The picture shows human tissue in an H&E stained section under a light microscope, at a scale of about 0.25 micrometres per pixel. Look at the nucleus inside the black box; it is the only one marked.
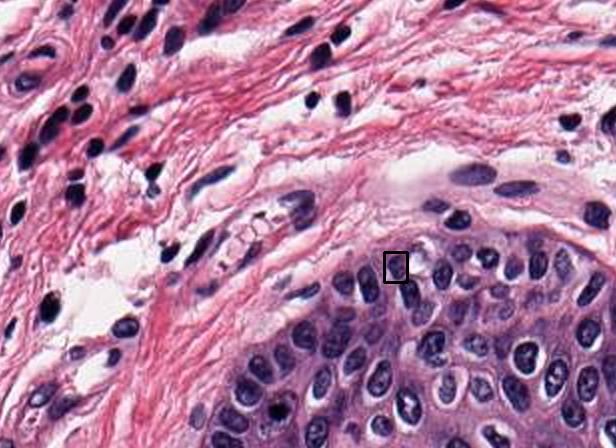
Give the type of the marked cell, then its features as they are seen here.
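This is a squamous epithelial cell. Little cytoplasm is visible around the nucleus; it is pale pinkish-purple and its outline is not clearly separable from the neighbouring cells. It sits crowded among other oval nuclei of similar shape and darkness.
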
